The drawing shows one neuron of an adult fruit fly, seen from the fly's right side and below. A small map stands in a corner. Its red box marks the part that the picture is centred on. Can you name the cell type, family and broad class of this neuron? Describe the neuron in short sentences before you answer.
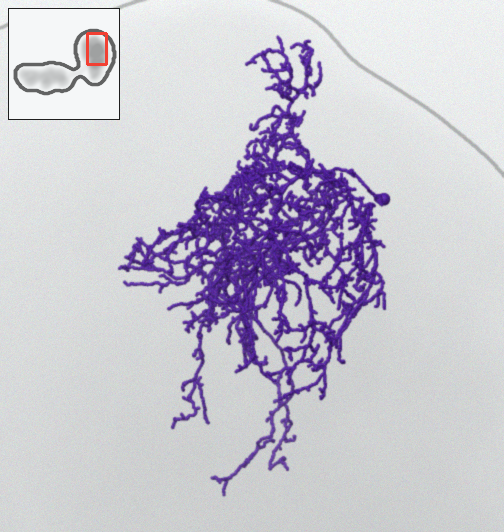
Its cell body lies on the right of the picture. The picture shows more than a hundred branch ends. The cell type is AVLP210. Its family is hemilineage SLPa&l1_anterior. Its broad class is central-brain intrinsic neuron.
